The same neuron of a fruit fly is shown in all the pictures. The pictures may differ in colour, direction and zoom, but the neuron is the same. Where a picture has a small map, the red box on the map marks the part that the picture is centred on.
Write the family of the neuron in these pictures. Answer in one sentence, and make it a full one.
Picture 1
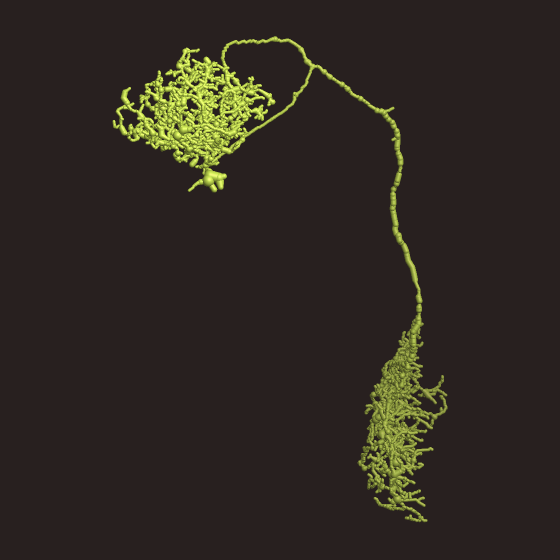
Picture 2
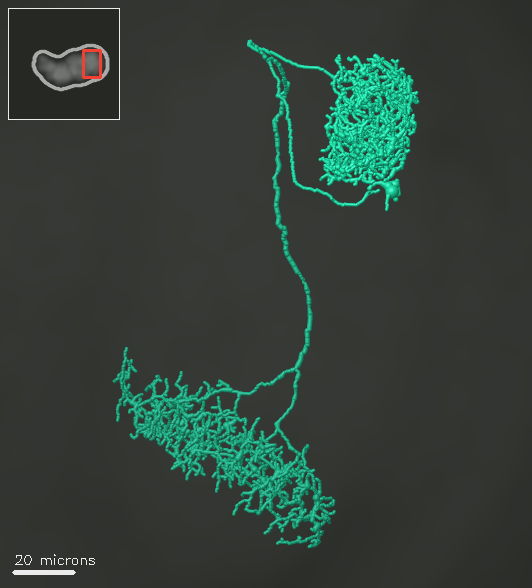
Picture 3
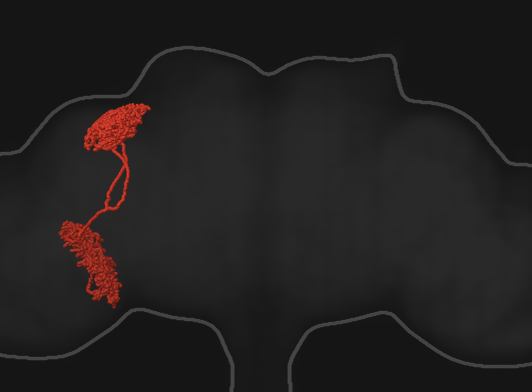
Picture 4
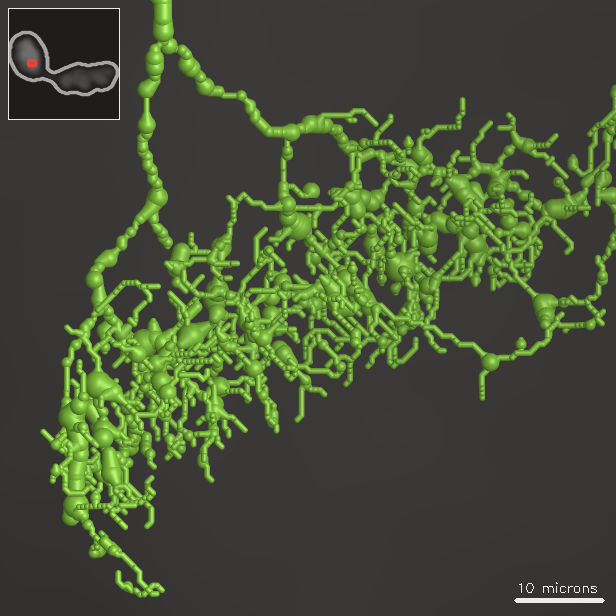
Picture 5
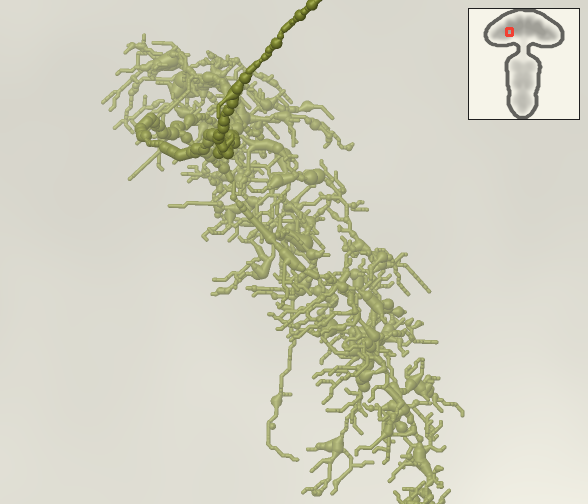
The family classification of the neuron is hemilineage AOTUv2.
